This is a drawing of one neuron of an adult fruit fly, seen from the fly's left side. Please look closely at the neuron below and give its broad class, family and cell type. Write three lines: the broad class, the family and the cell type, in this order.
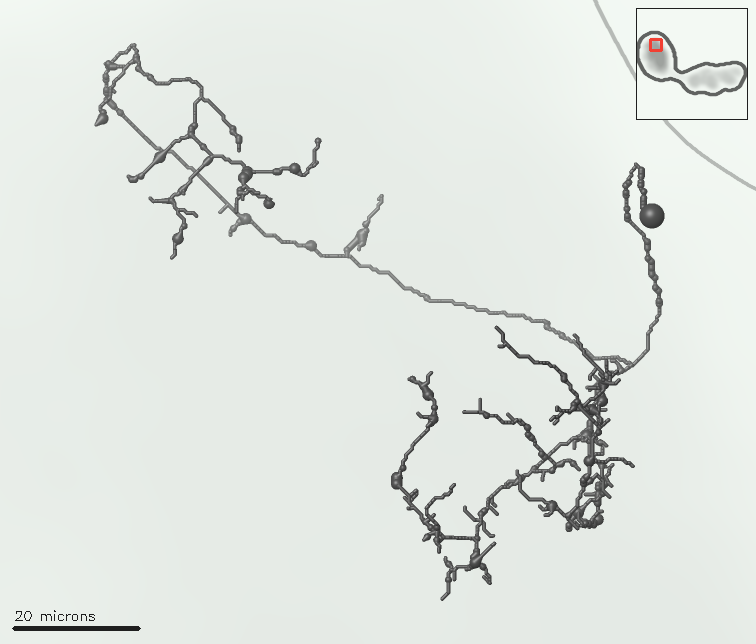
central-brain intrinsic neuron
hemilineage DL1_dorsal
LHPV5b2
